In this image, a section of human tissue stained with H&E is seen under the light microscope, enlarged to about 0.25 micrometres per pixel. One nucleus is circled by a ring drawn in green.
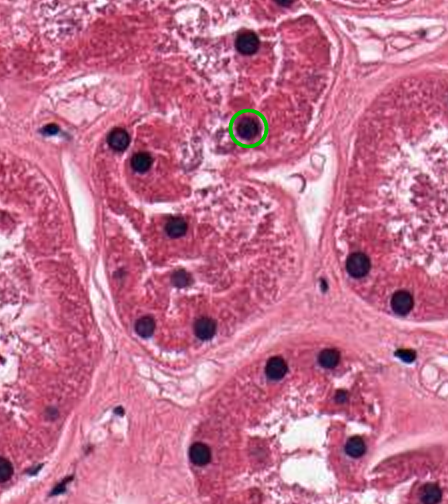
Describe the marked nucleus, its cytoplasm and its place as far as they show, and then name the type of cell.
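The nucleus is round, smoothly outlined and very dark, evenly dense throughout with little internal detail visible, and about the same size as the other nuclei in this tubule. The cell lies in the lining of a tubule, next to the tubule's central space, which is filled with pale, frayed, wispy pink material. This is a proximal tubule cell.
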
